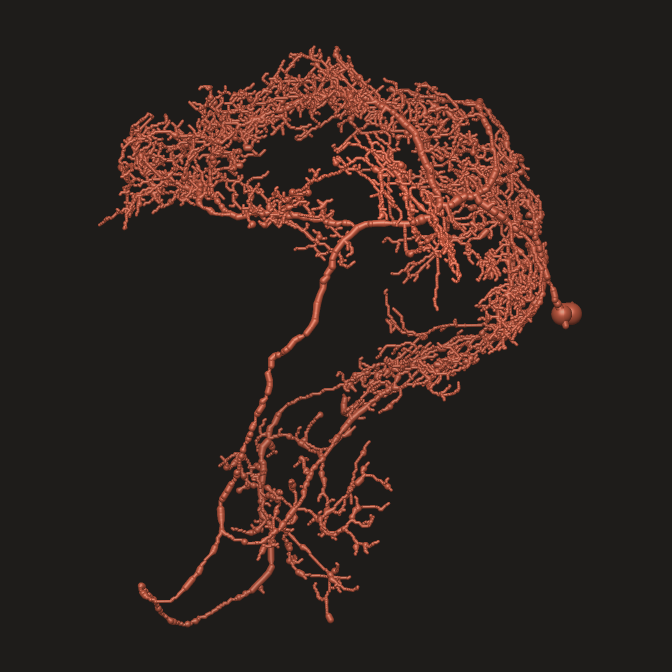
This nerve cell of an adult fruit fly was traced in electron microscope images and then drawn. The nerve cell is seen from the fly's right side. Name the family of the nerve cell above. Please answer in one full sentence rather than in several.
The nerve cell sits within family MBON.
